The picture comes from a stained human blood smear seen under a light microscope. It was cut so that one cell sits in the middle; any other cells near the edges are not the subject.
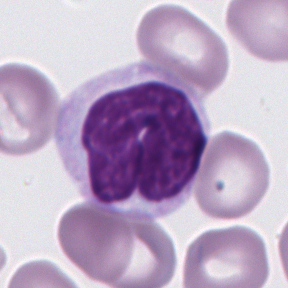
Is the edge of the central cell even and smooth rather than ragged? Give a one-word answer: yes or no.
Yes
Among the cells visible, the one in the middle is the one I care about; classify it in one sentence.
The centrally positioned cell in the crop represents a band neutrophil.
